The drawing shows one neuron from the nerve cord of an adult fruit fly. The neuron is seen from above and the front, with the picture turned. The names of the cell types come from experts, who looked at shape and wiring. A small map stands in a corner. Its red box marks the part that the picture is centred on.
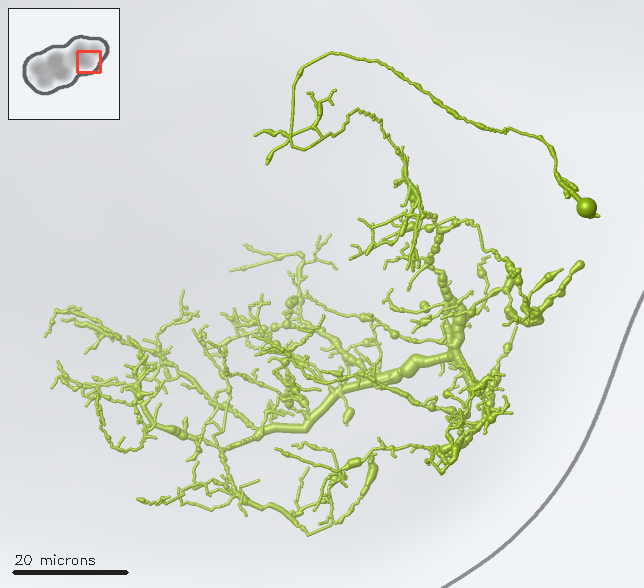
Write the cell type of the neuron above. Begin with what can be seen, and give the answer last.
From left to right in the picture it spans about 100 microns. More than a hundred branch ends can be seen. Its broad class is nerve-cord intrinsic neuron. It is of cell type IN03A053.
